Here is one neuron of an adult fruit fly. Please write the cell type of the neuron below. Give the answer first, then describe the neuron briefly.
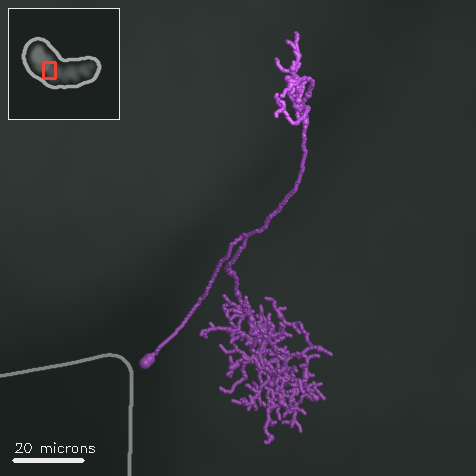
Its cell type is LC15. This is a visual projection neuron. By the scale bar it is about 120 microns tall in this view. Dozens of branch ends can be seen.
